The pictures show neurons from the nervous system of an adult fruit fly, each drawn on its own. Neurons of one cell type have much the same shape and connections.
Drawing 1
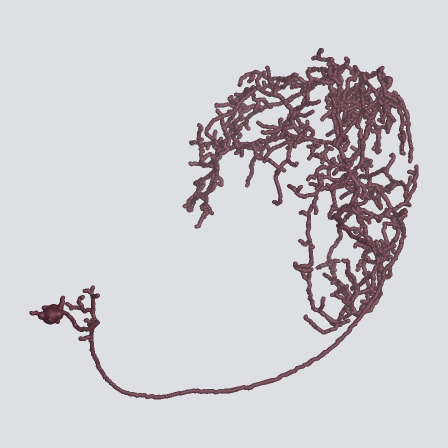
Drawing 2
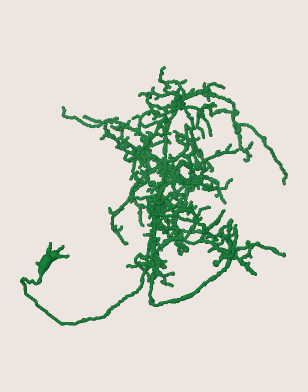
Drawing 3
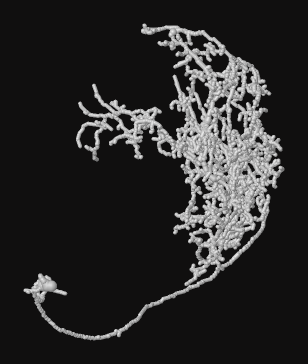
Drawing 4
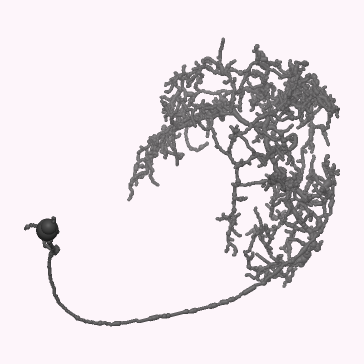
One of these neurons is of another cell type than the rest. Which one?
Drawing 2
